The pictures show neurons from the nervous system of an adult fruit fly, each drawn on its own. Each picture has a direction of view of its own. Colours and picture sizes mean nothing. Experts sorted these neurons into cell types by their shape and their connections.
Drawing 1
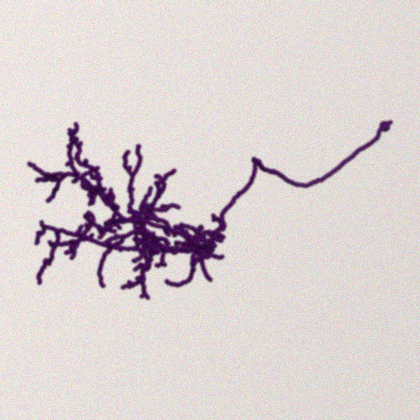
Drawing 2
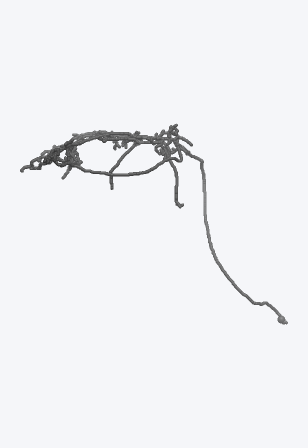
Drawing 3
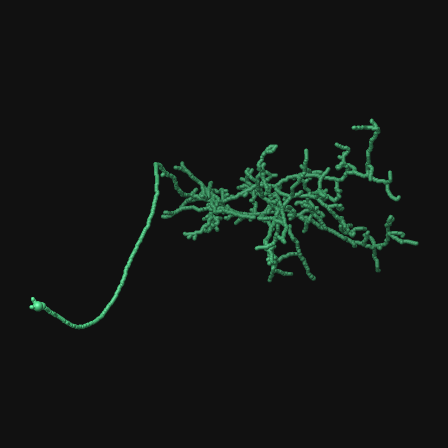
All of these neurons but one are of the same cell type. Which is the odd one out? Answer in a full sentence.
Drawing 2 shows a neuron of another cell type.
